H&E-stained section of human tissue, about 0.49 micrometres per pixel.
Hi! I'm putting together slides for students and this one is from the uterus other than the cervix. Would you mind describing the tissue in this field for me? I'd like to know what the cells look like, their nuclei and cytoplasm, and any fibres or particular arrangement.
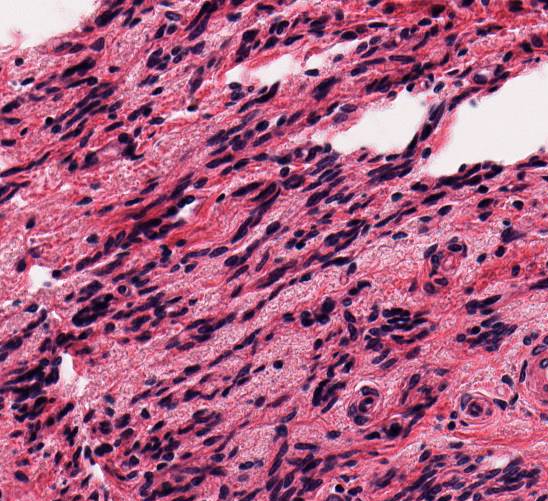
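The nuclei here are elongated, dark and slender, and many are tapered or wavy in outline. Pale pink, finely fibrillary stroma lies between the cells. Near the lower right corner are small round vessels whose walls are concentrically layered. Epithelium and glands are absent throughout the field.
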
